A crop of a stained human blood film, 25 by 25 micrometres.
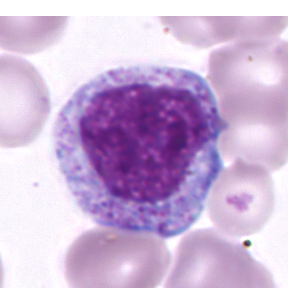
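Promyelocyte, stained peripheral blood smear. Cell about 15 micrometres across; nucleus about 12 by 11 micrometres, filling about 50% of cell area. Nucleus a single broad mass, not divided into lobes. Chromatin moderately condensed, darker clumps separated by paler patches. Cytoplasmic band wider below nucleus than above. Fine reddish-purple granules scattered throughout cytoplasm.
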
